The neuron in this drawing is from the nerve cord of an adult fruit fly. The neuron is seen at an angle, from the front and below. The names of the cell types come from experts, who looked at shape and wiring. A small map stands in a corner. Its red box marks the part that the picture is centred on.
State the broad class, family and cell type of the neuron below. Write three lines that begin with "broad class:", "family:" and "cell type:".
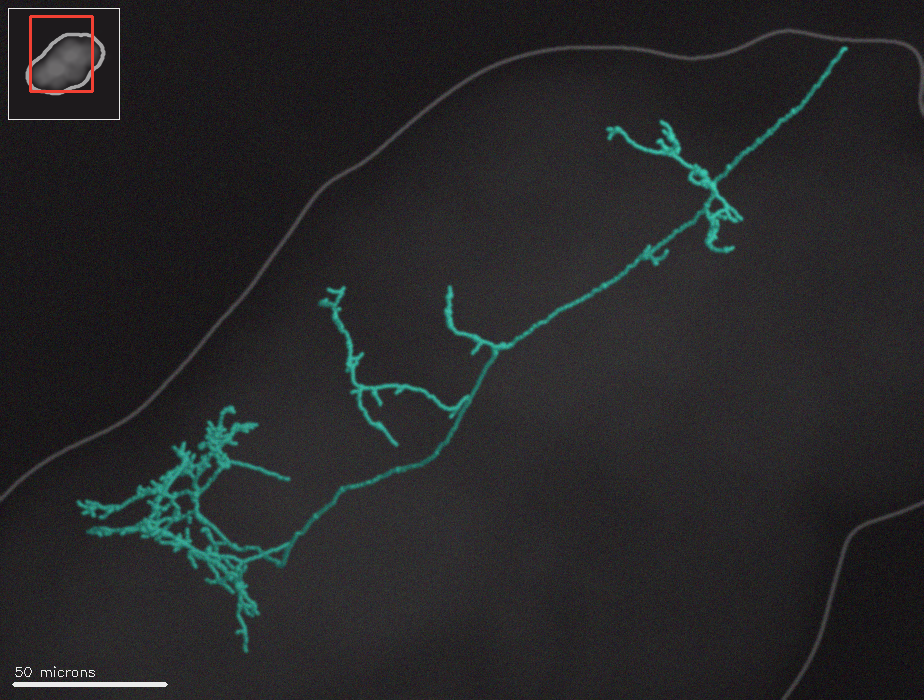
broad class: descending neuron
family: DNg
cell type: DNg21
